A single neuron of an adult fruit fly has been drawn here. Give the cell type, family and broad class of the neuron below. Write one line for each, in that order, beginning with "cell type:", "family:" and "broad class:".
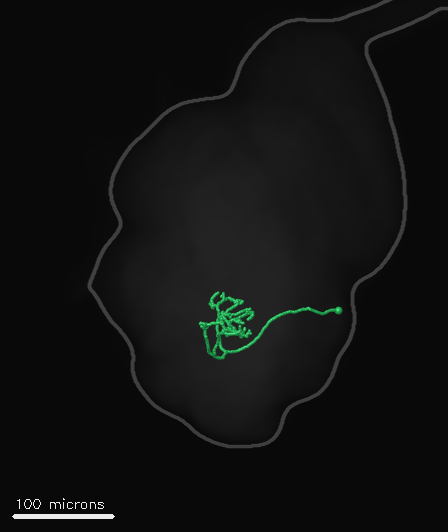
cell type: FB4Z_a
family: hemilineage DM6_dorso_medial
broad class: central-brain intrinsic neuron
